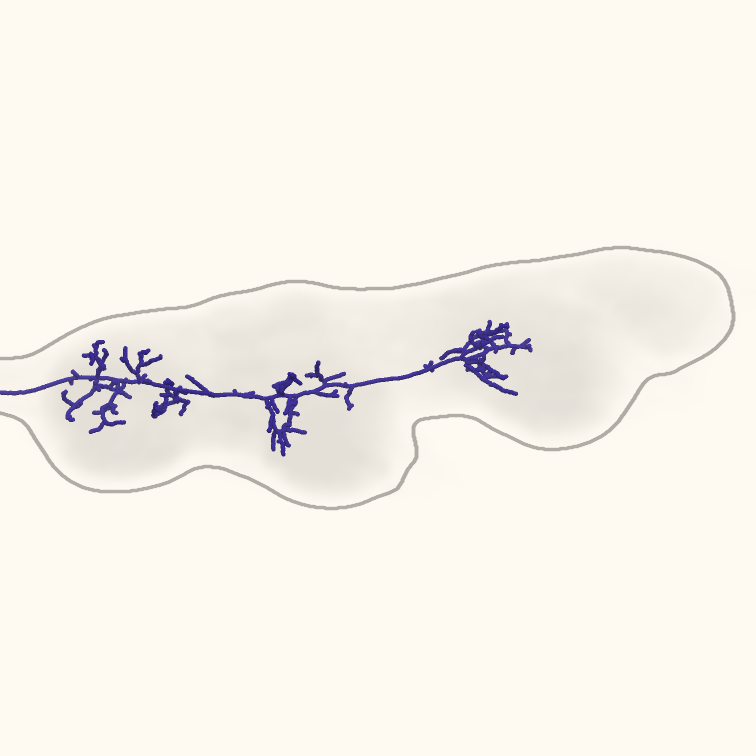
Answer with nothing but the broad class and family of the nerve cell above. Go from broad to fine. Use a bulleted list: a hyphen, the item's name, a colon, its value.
- broad class: descending neuron
- family: DNg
